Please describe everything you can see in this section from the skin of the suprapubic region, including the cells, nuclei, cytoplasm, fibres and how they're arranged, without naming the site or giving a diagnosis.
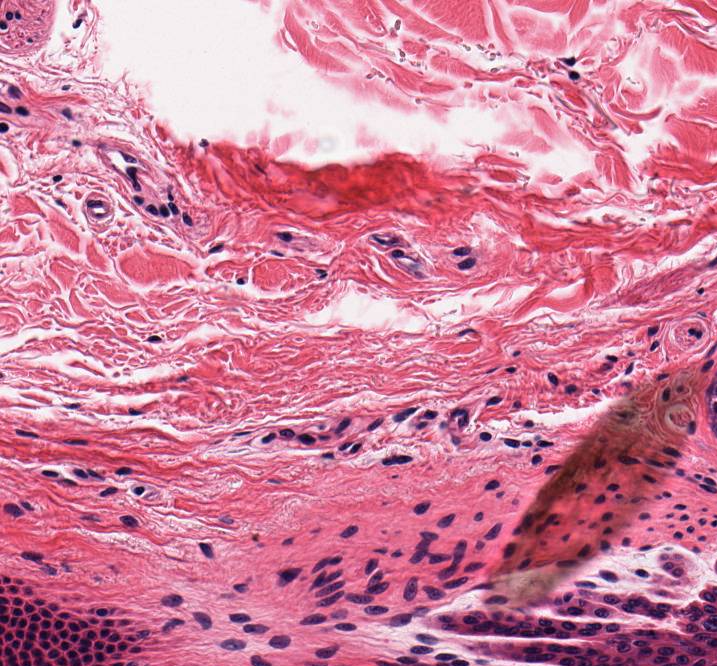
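Starting at the bottom left corner, I notice epithelial cells with small, round, dark nuclei packed closely together. Through the middle of the field, pink collagen bundles run roughly horizontally. Moving down the connective tissue, spindle-shaped dark nuclei are more numerous in its lower third than in its upper part. Up in the upper half, the collagen bundles are loosely arranged, with white clefts between them.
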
